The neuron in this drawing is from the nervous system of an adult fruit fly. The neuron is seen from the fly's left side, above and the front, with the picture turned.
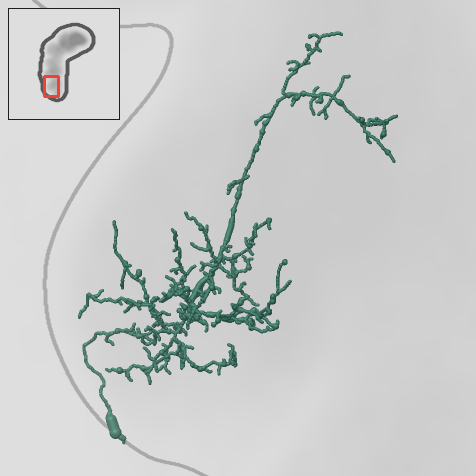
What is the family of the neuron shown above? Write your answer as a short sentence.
The family is hemilineage 13A.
